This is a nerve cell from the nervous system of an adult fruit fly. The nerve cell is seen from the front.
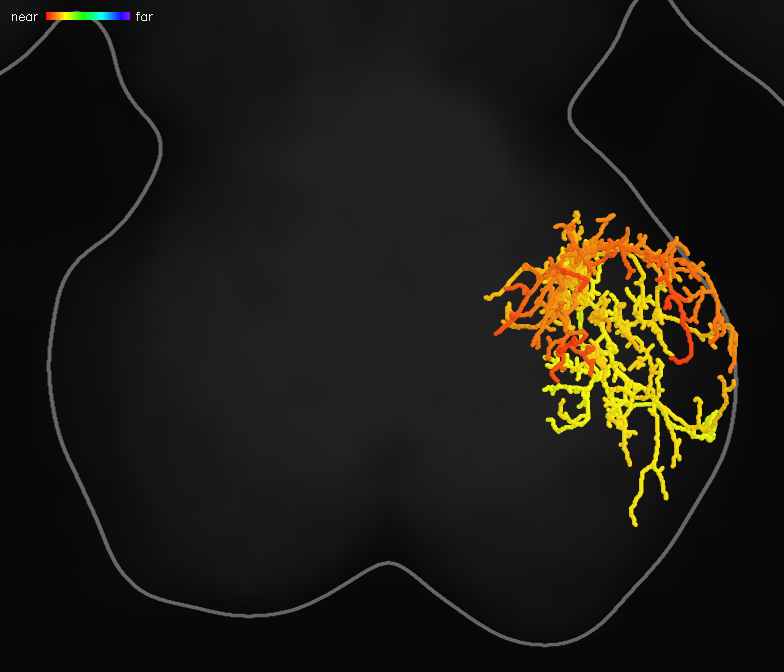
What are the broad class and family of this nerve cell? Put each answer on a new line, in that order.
nerve-cord intrinsic neuron
hemilineage 03B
